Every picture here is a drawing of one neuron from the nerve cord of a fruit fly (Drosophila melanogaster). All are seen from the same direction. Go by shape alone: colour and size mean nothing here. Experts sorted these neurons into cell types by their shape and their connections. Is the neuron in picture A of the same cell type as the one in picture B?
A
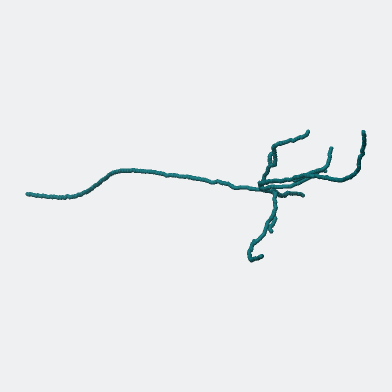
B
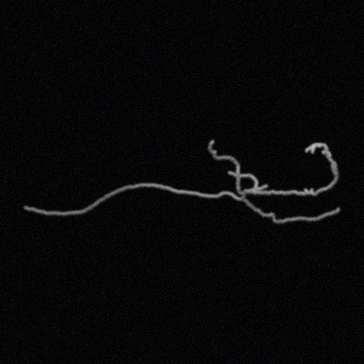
no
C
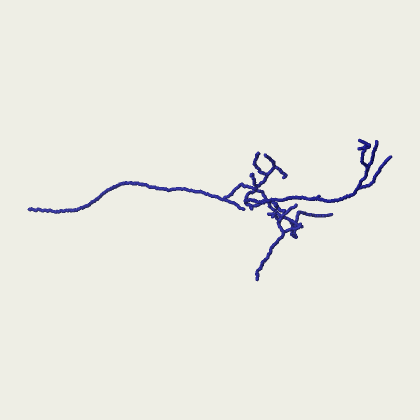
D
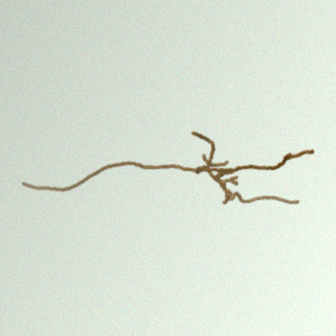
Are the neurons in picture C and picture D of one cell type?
yes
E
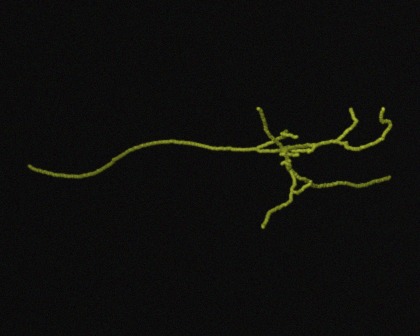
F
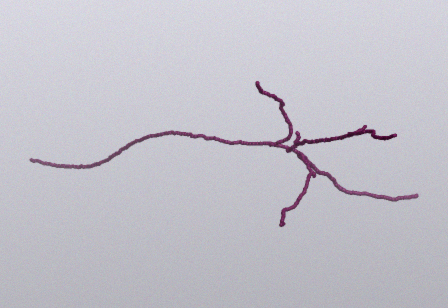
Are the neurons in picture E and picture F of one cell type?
no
